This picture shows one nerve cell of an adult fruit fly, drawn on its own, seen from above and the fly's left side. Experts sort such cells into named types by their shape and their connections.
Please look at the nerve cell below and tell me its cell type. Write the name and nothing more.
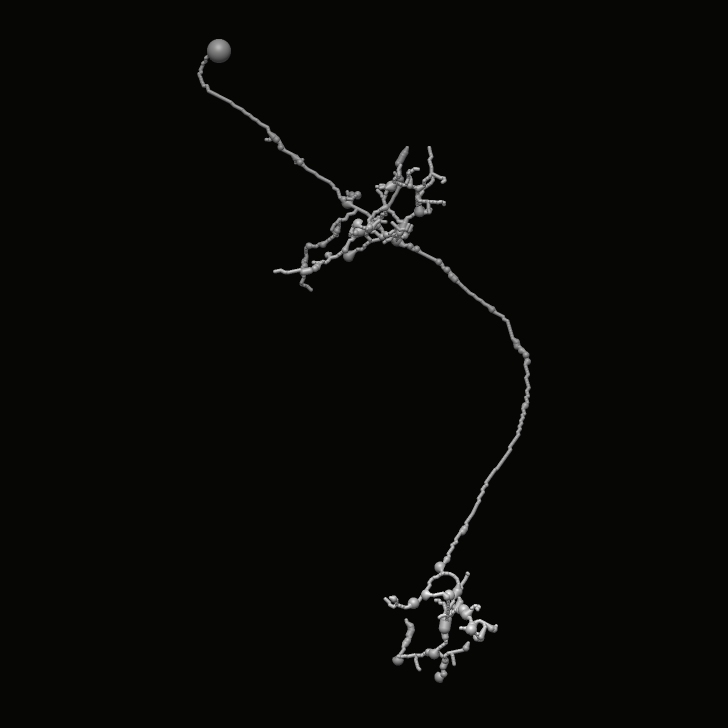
Tm35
